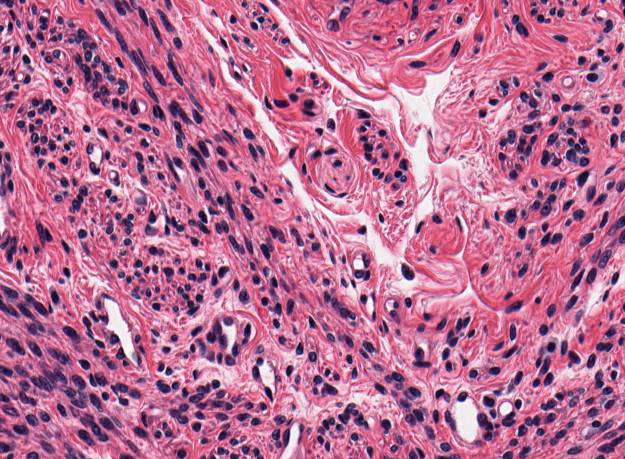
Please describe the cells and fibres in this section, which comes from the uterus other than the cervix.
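Looking at the spindle cells, I see elongated, darkly staining nuclei, and their pink cytoplasm is scant and poorly defined. Between the cells lies wavy pink collagen, most abundant toward the upper right. I find no fat cells anywhere in the field. Irregular white cracks separate the tissue through the upper centre and right.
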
